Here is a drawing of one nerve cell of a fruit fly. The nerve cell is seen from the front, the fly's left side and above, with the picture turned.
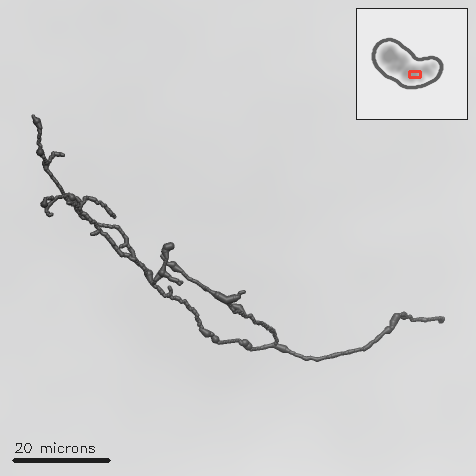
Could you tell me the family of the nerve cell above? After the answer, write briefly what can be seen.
Its family is called class mechanosensory proprioceptive. This is a sensory neuron entering the nerve cord. No cell body is drawn. From left to right in the picture it spans about 85 microns.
